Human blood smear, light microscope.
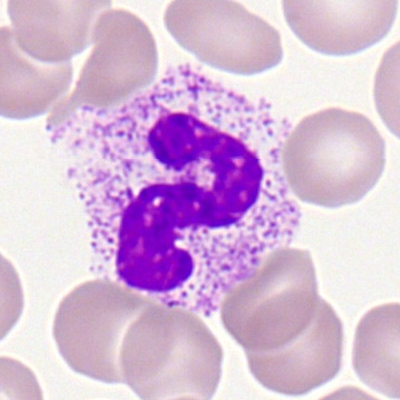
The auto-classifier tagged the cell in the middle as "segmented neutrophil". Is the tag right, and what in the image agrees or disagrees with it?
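Look at the nucleus first: it's a single curved band, bent into an S-like shape.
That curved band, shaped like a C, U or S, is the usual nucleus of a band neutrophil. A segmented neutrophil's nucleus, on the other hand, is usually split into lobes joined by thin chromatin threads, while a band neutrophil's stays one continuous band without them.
So the single band goes with band neutrophil and against segmented neutrophil. The chromatin stains deep purple, coarse and clumped, with small paler patches, which sits well with band neutrophil.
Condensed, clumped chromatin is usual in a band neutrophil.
Otherwise, the cytoplasm is abundant and pale pink all round the nucleus, filled with many fine purple-pink granules and free of vacuoles, and the outline is roughly rounded but ragged rather than smooth. Put together, segmented neutrophil doesn't fit; this is a band neutrophil.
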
